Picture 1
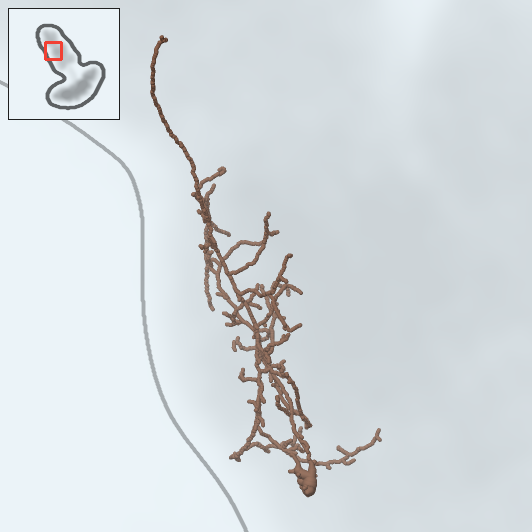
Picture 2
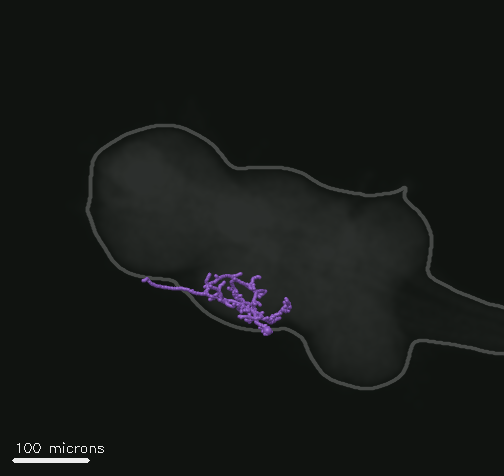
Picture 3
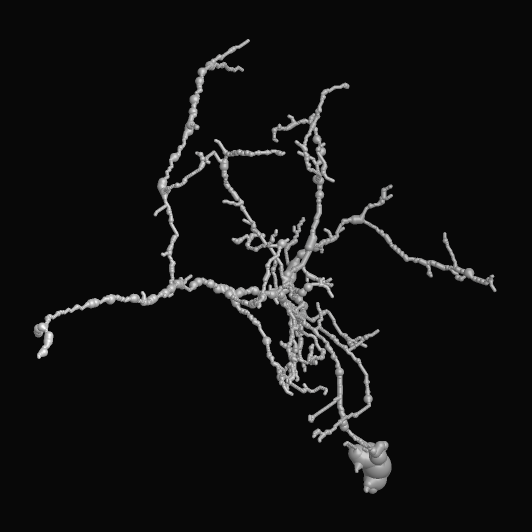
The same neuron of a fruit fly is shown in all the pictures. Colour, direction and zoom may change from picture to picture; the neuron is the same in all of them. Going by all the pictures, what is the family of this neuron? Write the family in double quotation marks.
"hemilineage 15B"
